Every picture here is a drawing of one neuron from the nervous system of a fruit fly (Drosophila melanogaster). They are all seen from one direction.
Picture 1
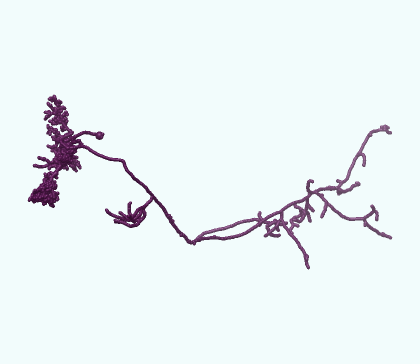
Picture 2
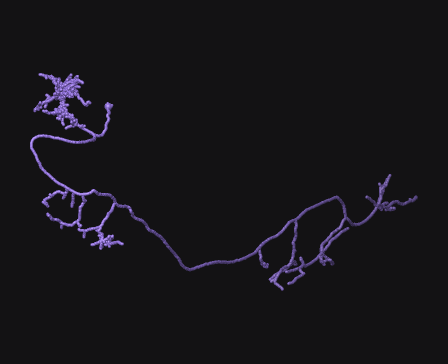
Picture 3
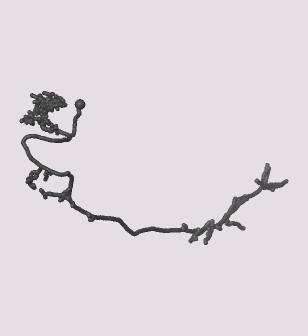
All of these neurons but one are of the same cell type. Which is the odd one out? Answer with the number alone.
1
